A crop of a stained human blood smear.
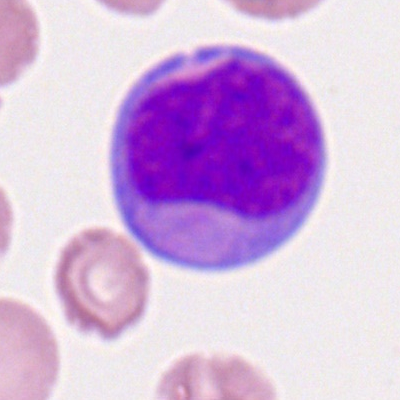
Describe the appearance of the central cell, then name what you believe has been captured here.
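Let's start at the edge: the outline is round and smooth. Now follow the nucleus down to its lower border, and you'll see it curves inward, concave, where it meets the cytoplasm. That cytoplasm makes a blue rim around the edge of the cell. What you are looking at is a myeloblast.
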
